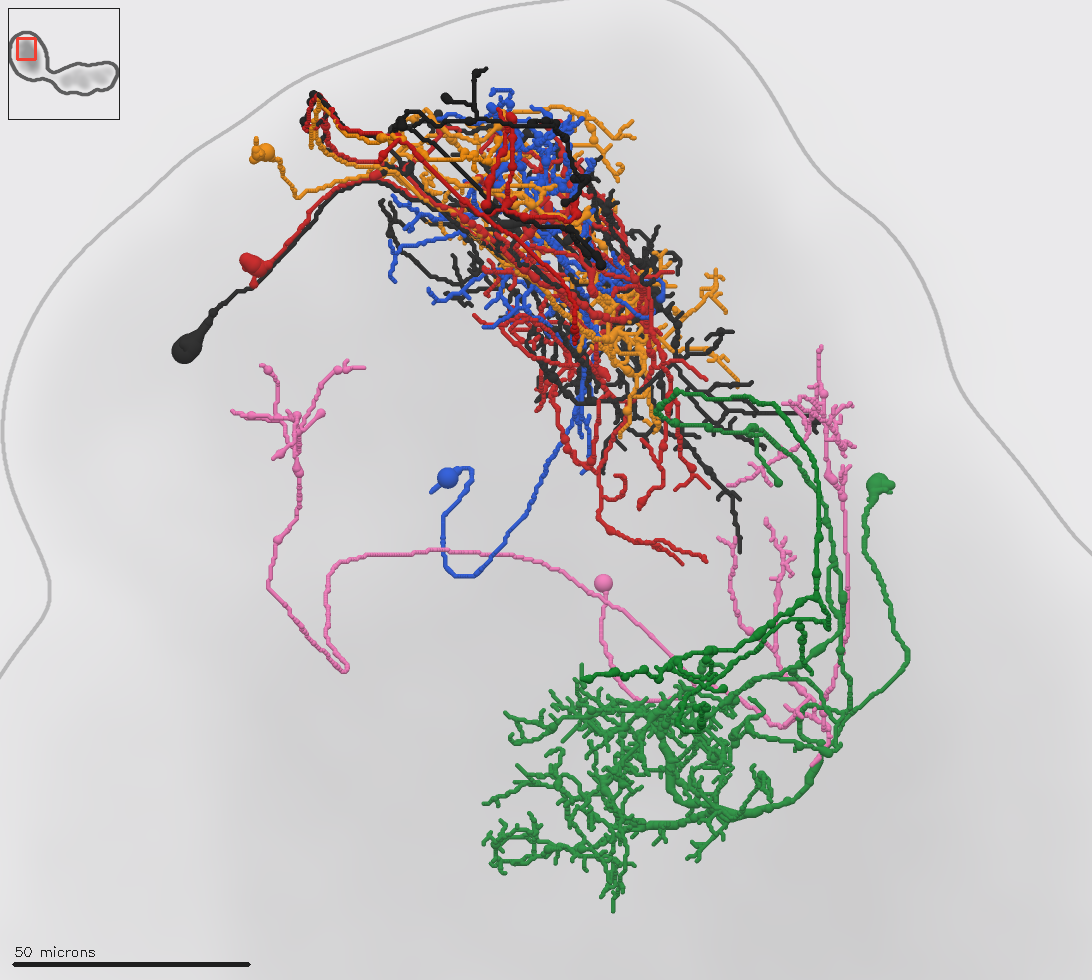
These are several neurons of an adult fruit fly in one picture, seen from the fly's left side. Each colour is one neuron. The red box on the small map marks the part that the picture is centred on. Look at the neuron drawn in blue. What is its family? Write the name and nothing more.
hemilineage SLPal3_and_SLPal4_dorsal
